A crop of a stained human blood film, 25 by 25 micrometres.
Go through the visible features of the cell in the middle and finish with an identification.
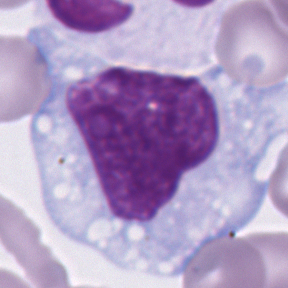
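The nucleus here has an irregular shape, its outline marked by indentations and folds. It measures about 13 micrometres across. There's plenty of cytoplasm, surrounding the nucleus on all sides, and it's a pale grey-blue. Numerous small, round, clear vacuoles are scattered through it. It's a monocyte.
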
